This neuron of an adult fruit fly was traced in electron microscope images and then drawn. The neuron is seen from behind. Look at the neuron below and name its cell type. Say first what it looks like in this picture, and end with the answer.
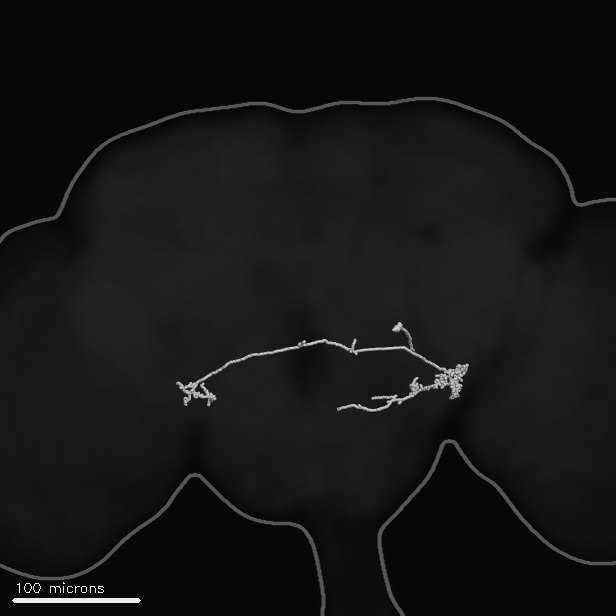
From left to right in the picture it spans about 250 microns. As drawn here it is more than twice as wide as it is tall. This is a central-brain intrinsic neuron. It is of cell type WED143_a.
